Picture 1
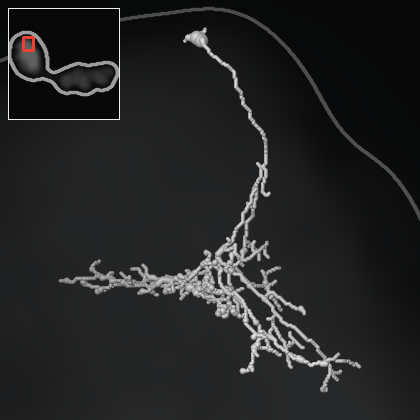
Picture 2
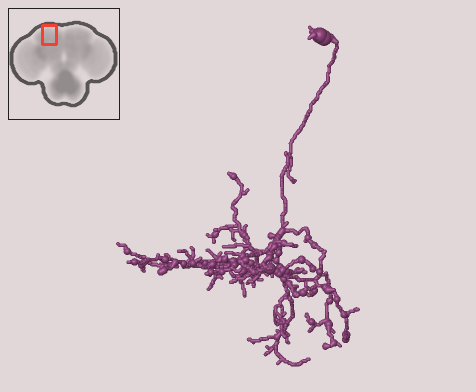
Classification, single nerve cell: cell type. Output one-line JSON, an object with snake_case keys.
{"cell_type": "CL153"}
